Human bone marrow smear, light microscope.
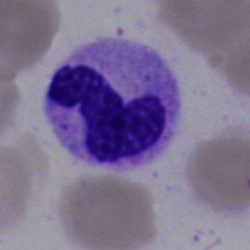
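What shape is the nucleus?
A single thick band, bent into a curved, hook-like form.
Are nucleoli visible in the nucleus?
No, none can be seen.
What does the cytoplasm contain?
Fine, faint lilac granules, and no vacuoles.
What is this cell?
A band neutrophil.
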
